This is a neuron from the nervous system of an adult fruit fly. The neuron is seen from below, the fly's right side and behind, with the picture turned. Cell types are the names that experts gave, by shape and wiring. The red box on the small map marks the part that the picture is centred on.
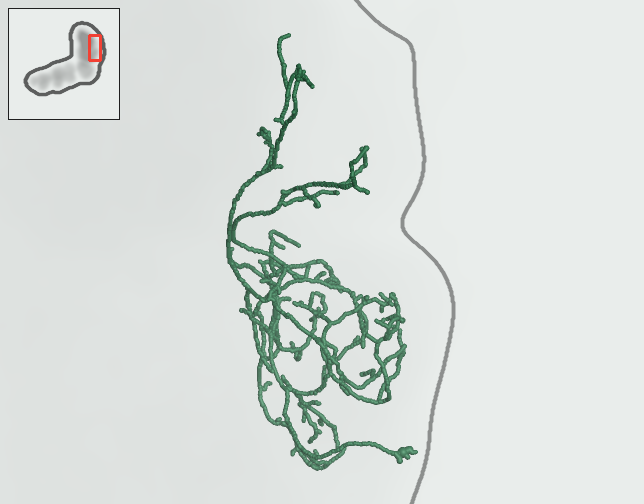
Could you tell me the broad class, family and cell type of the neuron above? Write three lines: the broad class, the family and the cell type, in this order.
central-brain intrinsic neuron
hemilineage ALv2
v2LN3A1_b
